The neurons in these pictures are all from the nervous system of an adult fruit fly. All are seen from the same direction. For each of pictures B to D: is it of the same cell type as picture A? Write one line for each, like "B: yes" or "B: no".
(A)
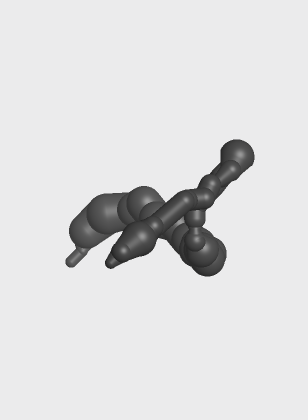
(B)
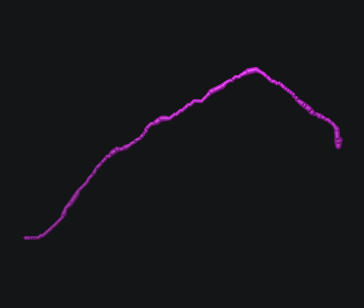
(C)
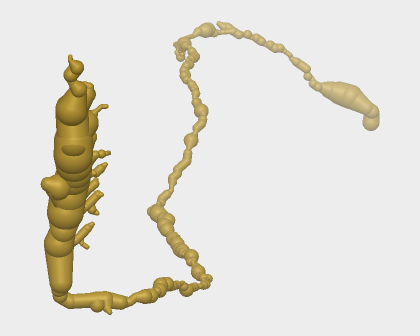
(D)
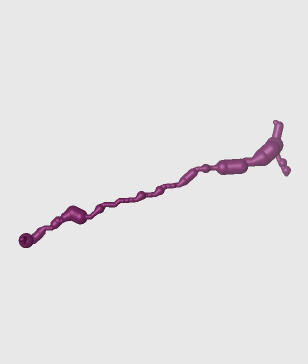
B: no
C: no
D: no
